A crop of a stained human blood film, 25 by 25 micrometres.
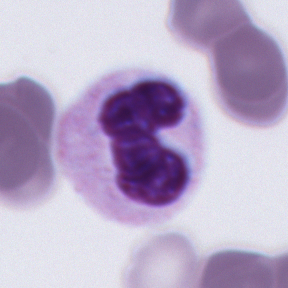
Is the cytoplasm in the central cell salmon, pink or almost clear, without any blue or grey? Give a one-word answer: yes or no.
Yes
